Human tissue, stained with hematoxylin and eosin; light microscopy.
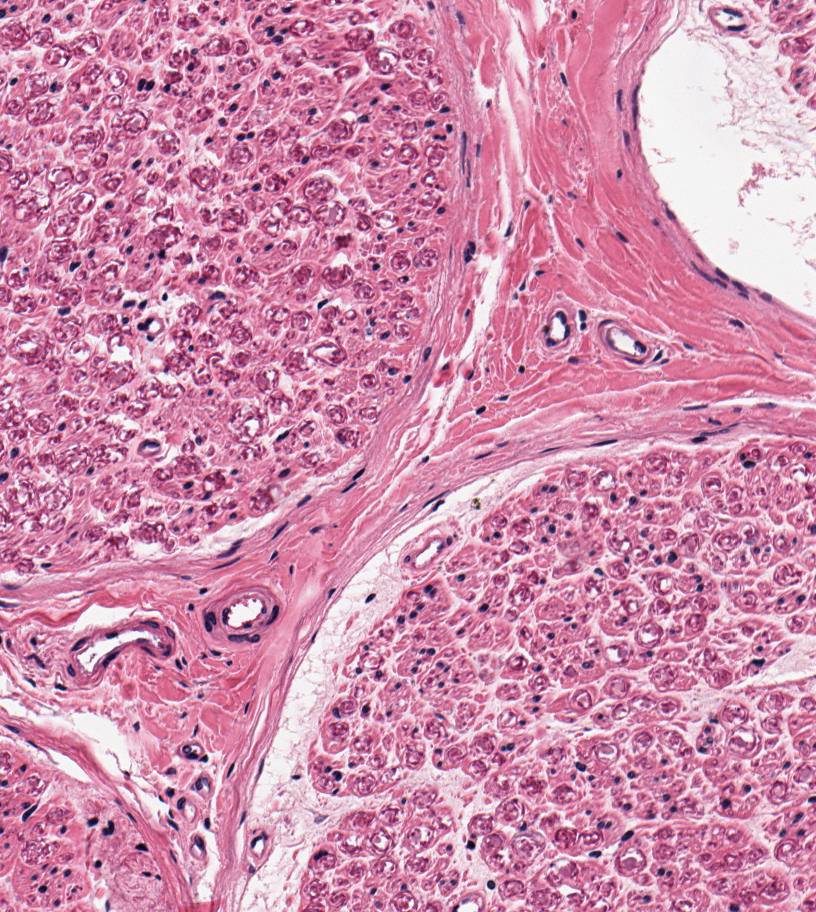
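Tibial nerve. Large rounded bundles of closely packed, cross-sectioned fibres fill upper left and lower right. Many fibre profiles show a pink central core ringed by a pale, clear halo. Each bundle has a thin sheath of flattened cells with elongated nuclei.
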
